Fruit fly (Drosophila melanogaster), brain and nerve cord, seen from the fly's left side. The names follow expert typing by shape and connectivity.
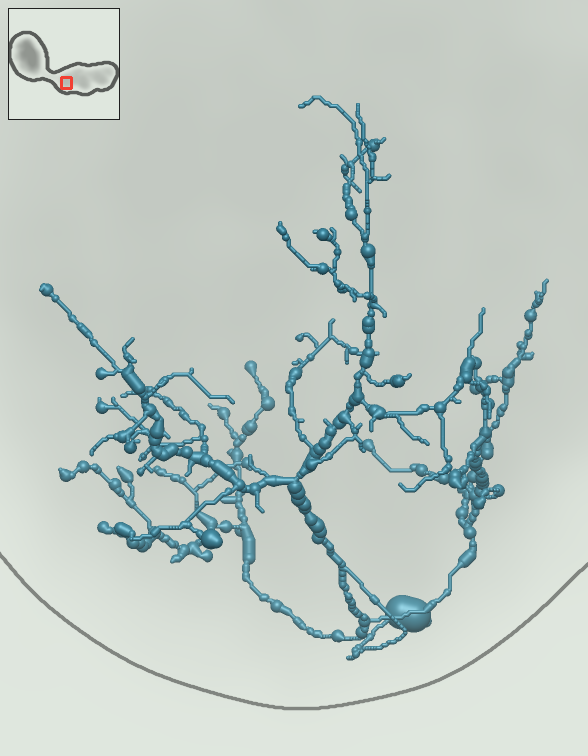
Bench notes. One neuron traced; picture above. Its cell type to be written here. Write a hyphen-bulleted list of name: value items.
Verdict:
- cell type: IN01B019_a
